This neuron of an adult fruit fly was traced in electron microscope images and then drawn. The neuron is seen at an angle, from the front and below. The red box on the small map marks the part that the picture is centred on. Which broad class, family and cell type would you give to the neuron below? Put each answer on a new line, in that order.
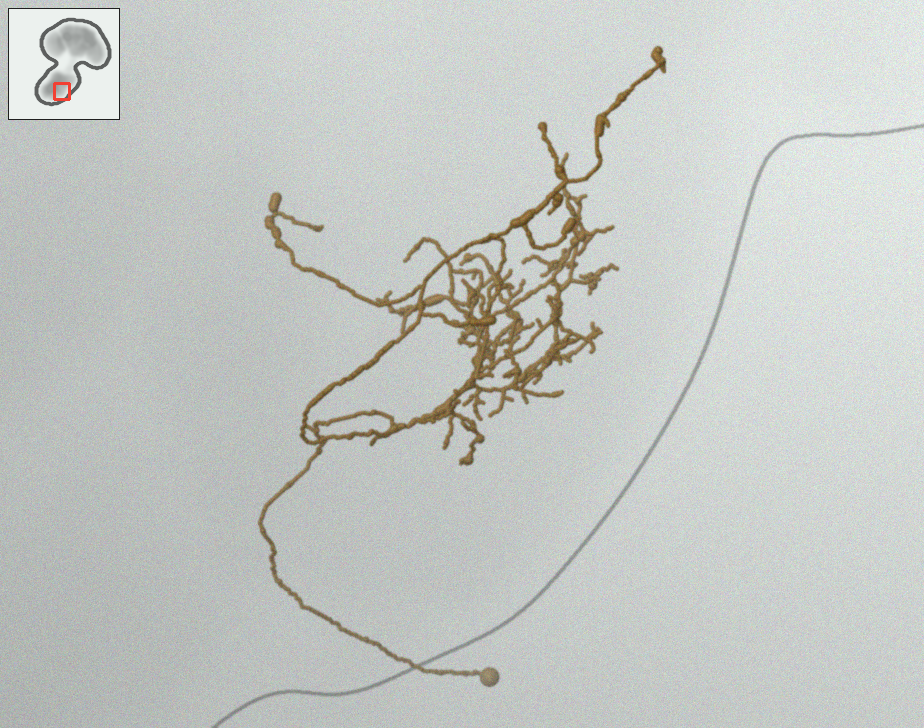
nerve-cord intrinsic neuron
hemilineage 01B
IN01B054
